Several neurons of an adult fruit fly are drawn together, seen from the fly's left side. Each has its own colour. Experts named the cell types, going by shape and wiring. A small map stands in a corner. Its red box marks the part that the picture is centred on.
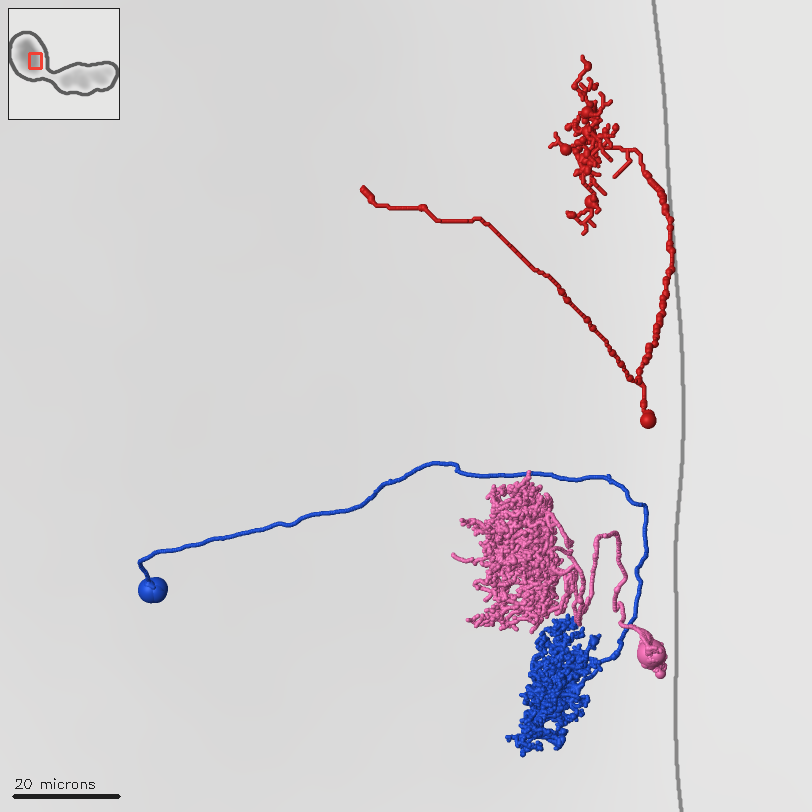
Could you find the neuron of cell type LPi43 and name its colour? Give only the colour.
pink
